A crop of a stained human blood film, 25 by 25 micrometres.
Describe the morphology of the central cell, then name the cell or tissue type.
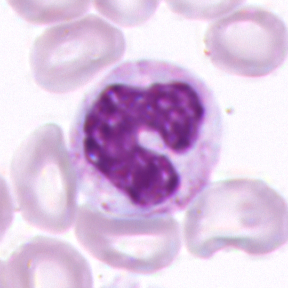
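The outline, I notice, is round and smooth. The nucleus is one continuous curved mass, its opening facing the right side of the cell. In the cytoplasm I see only fine, faint granules, no large coloured ones, and no vacuoles. This is a band neutrophil.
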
